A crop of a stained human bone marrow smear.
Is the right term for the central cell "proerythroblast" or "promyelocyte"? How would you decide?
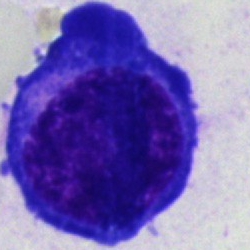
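Call: proerythroblast. Chromatin finely granular, tinted reddish-purple. Cytoplasm deep, intense blue, widest above nucleus at top of cell. Small knob-like projections dot the margin.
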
